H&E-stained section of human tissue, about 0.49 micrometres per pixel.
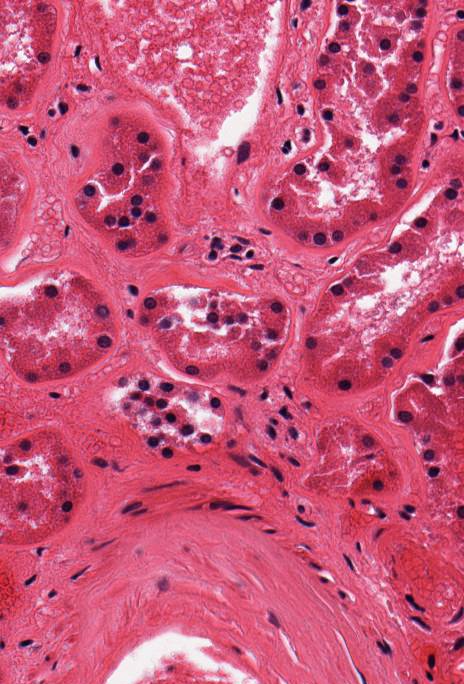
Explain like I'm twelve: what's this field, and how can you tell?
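This field mainly shows the cortical labyrinth of the kidney. Closely packed rounded and oval tubular profiles fill most of it, parted by narrow strips of stroma. Their cells have abundant pink cytoplasm, finely granular to vacuolated, with round dark nuclei mostly toward the outer edge; the centres hold narrow, irregular clefts of pale wispy material.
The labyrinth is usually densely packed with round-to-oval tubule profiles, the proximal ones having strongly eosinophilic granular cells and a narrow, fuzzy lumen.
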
